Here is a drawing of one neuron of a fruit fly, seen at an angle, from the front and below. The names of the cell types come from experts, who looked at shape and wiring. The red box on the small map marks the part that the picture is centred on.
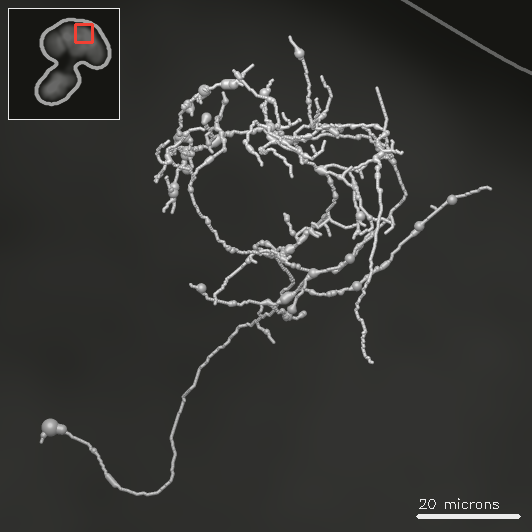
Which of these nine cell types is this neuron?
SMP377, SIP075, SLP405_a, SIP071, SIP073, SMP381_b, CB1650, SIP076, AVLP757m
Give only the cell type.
SIP073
